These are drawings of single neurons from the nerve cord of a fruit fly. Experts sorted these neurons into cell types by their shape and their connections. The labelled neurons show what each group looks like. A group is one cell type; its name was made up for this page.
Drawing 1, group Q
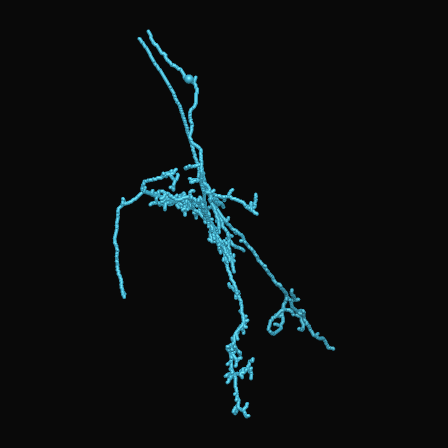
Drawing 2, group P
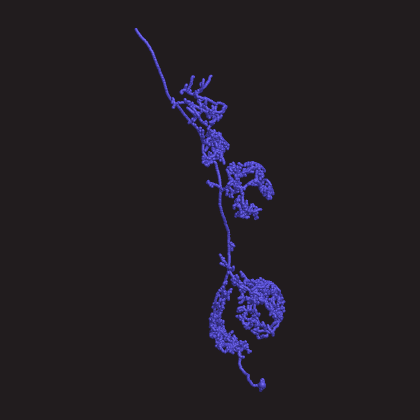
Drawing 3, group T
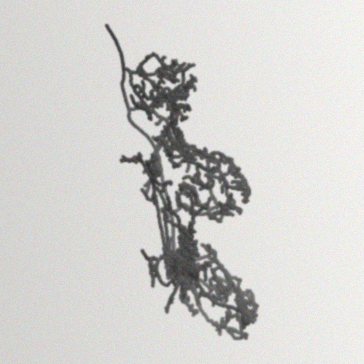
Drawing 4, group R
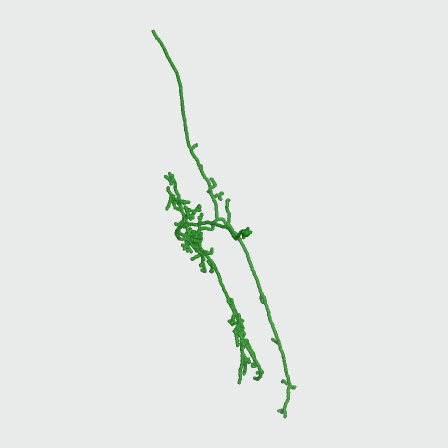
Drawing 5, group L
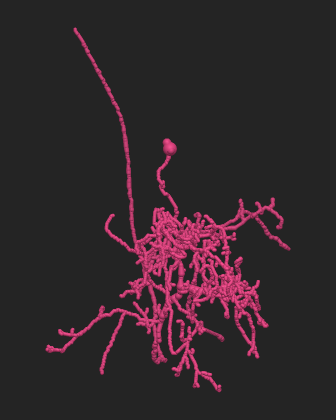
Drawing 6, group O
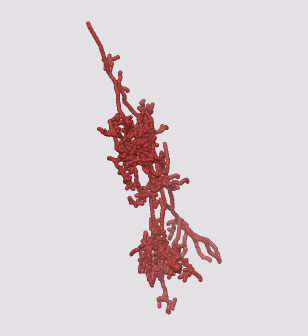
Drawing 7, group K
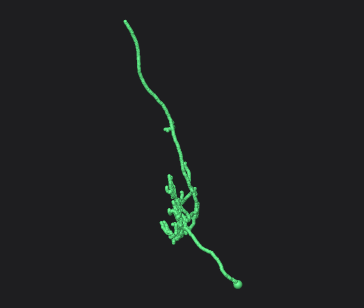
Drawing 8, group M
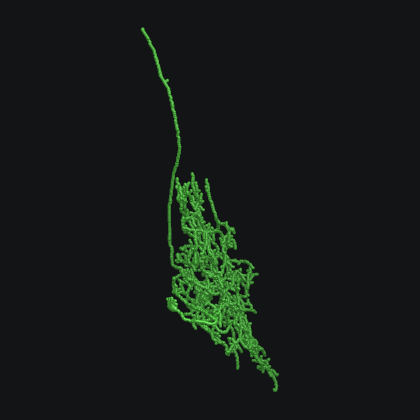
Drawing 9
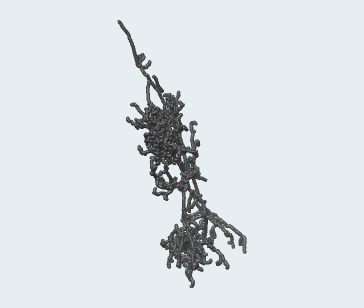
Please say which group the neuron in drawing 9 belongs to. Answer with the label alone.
group O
